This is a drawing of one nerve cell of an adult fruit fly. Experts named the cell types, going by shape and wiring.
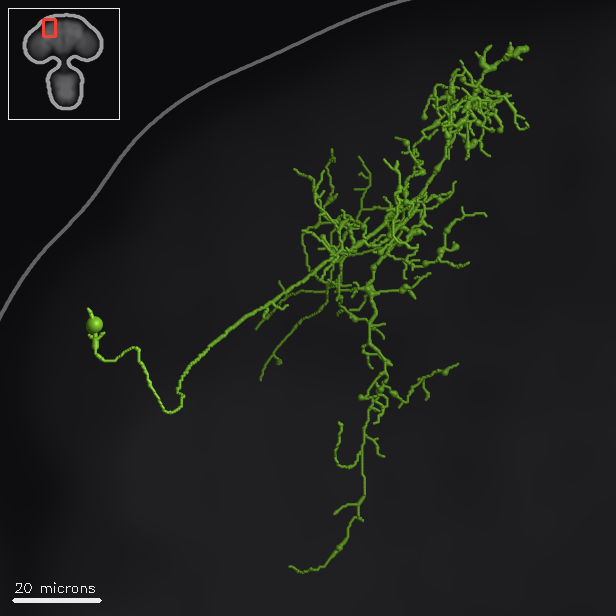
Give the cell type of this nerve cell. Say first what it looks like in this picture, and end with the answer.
The cell body can be seen on the left of the picture. By the scale bar it is about 120 microns tall in this view. Dozens of branch ends can be seen. This is a central-brain intrinsic neuron. Its cell type is CB1309.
